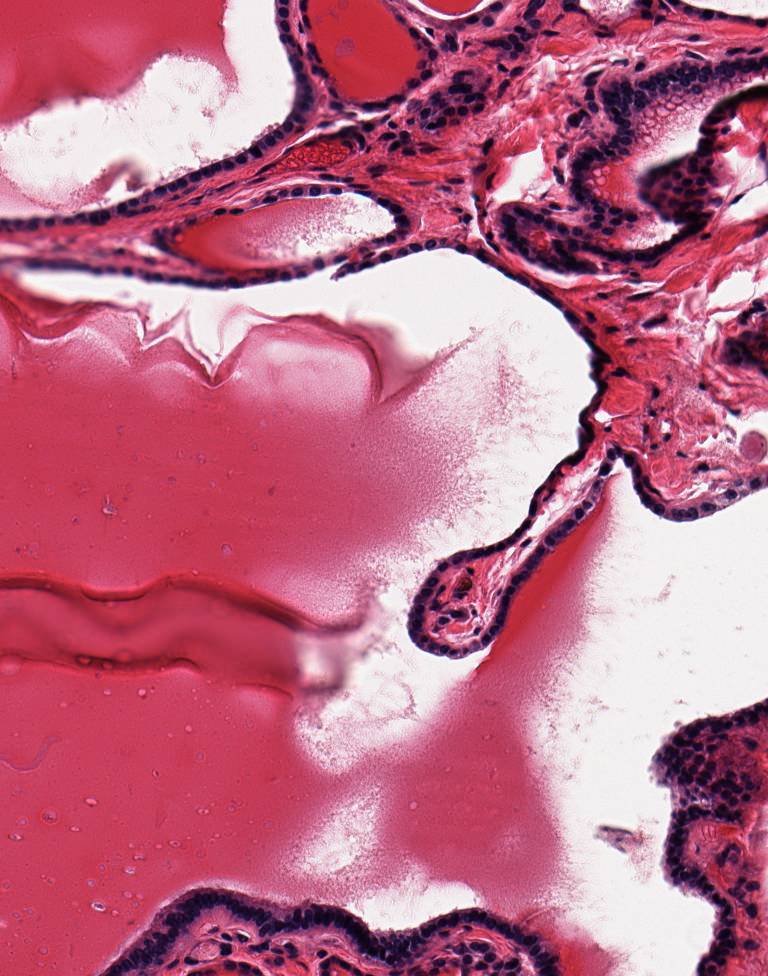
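Thyroid. Large dilated spaces fill most of the left and centre, parted by thin strands of stroma along the top and right. The one on the left is filled with homogeneous pink eosinophilic secretion. Now look at the thin septa at the top: each is lined on both sides by low cuboidal epithelium with small dark round nuclei.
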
